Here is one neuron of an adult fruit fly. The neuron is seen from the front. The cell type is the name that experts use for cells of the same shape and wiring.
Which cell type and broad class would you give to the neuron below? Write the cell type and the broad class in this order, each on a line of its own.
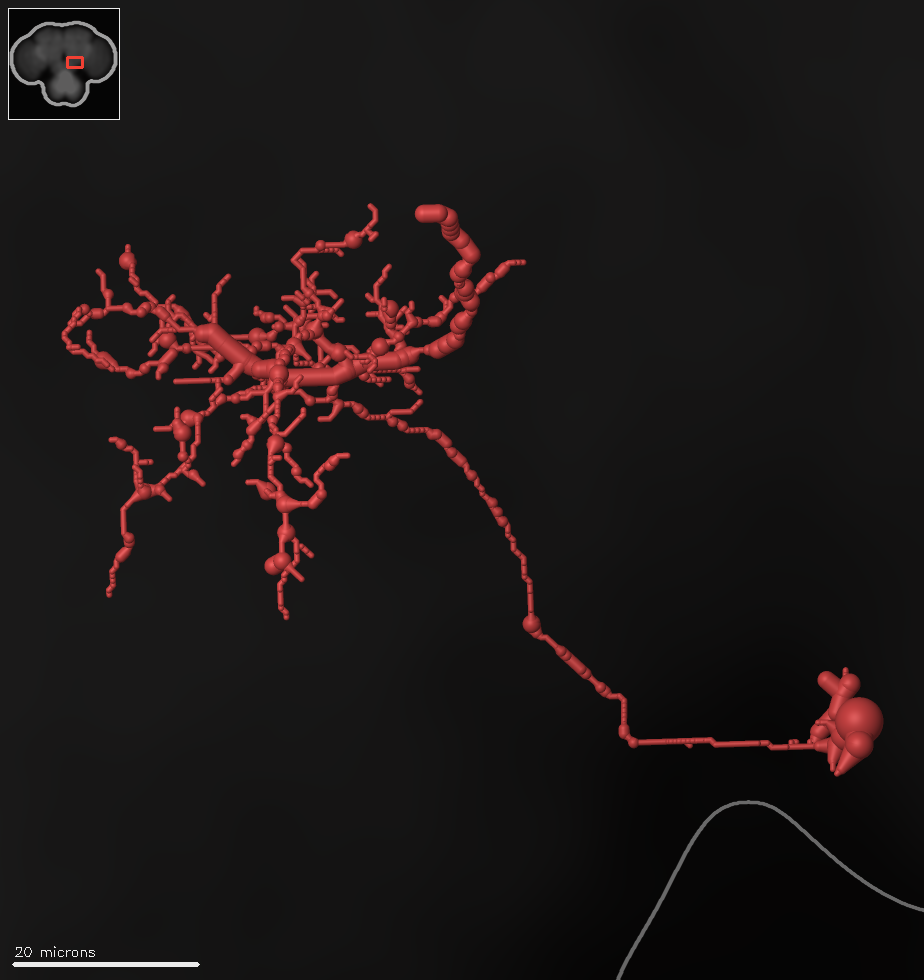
CB0204
central-brain intrinsic neuron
